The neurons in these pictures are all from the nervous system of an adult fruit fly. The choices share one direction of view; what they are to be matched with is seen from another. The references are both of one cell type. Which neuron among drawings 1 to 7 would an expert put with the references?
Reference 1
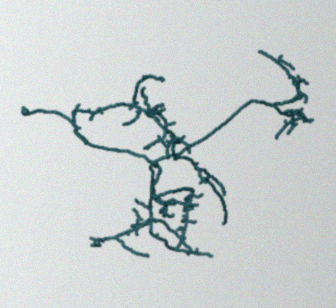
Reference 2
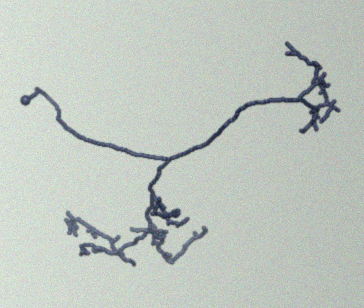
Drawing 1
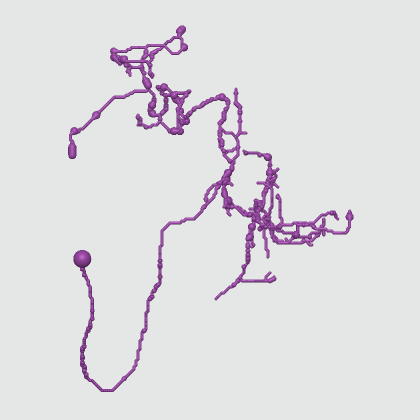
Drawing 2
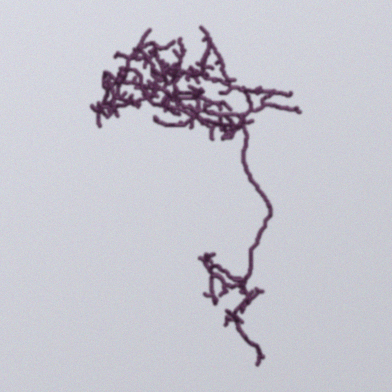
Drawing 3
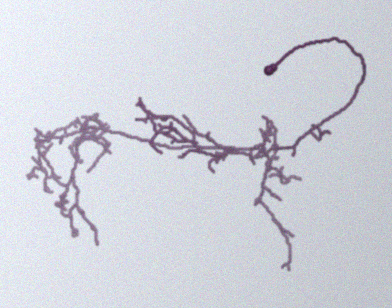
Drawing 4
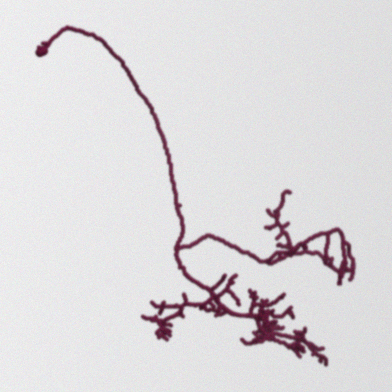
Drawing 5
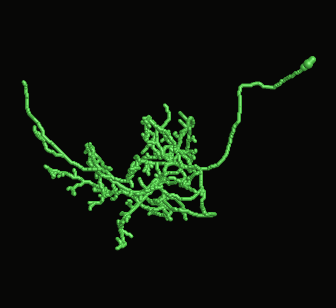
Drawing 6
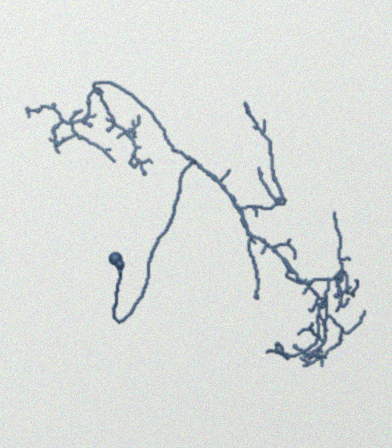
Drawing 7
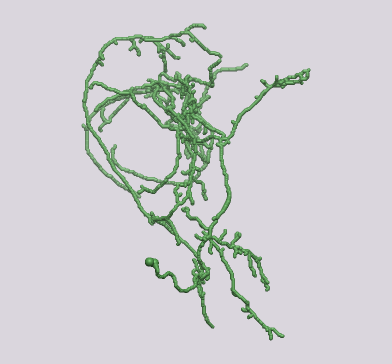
6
